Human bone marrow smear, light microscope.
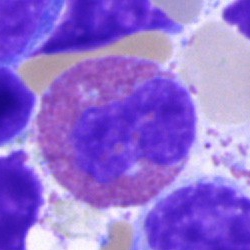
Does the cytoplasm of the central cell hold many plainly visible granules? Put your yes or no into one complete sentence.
Yes, within its cytoplasm there are many visible granules.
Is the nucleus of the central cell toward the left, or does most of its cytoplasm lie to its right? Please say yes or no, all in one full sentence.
No, the nucleus of this cell lies toward the right instead.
